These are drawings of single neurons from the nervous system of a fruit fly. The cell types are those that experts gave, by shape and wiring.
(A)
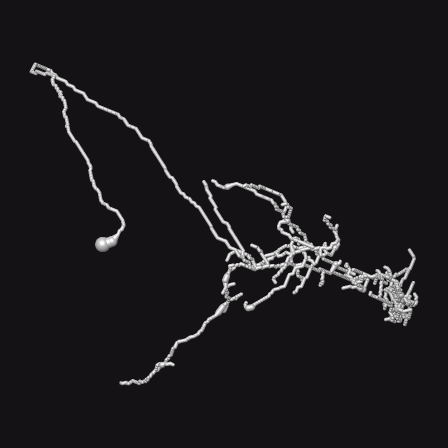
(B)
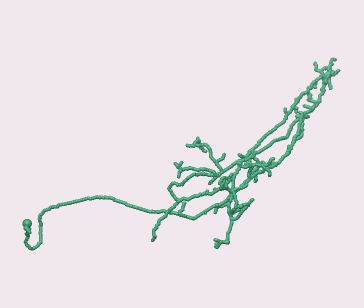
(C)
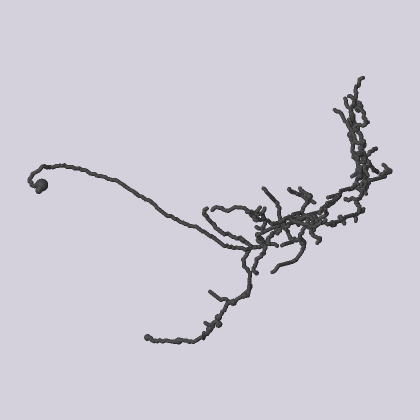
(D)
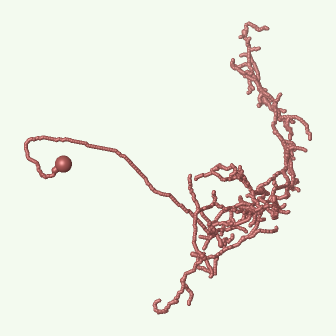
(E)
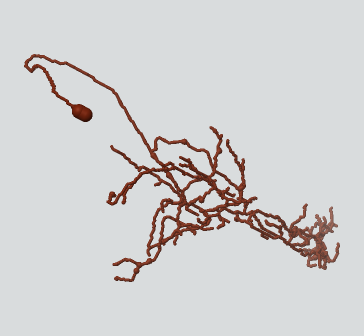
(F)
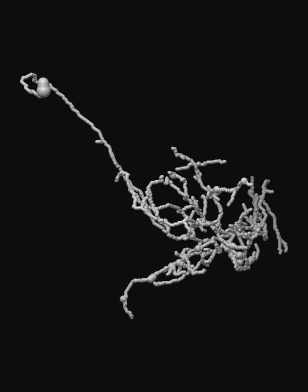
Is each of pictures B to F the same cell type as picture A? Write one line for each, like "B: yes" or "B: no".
B: no
C: yes
D: yes
E: yes
F: no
